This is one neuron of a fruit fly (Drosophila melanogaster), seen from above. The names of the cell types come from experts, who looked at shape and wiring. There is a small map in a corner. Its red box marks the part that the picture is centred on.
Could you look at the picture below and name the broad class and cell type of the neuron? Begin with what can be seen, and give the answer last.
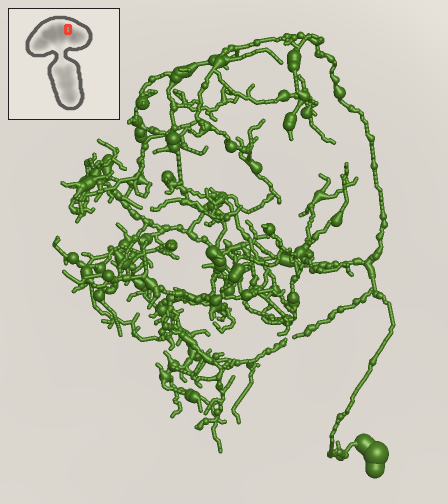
It is in the brain and does not reach the nerve cord. The cell body can be seen at the lower right of the picture. Its broad class is central-brain intrinsic neuron. Its cell type is CB3329.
